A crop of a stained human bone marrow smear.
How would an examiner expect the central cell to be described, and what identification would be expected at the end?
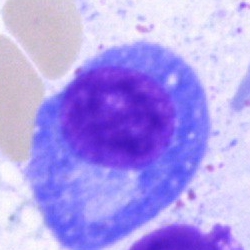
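Here the nucleus sits off-centre toward the top of the cell, leaving more cytoplasm below it. That cytoplasm is abundant and deep blue, with a paler area beneath the nucleus. A small clear vacuole lies just to its upper right. This is a plasma cell.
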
